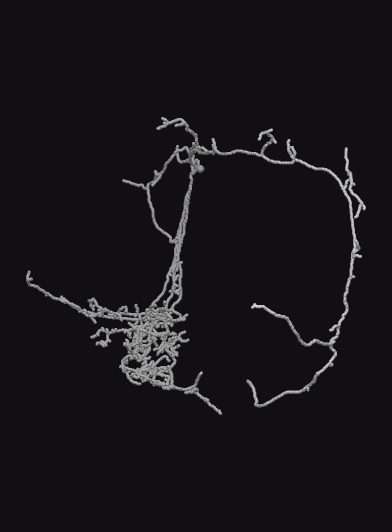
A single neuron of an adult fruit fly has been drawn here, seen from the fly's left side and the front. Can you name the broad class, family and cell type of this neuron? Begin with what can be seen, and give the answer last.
Dozens of branch ends can be seen. In this view it is about as wide as it is tall. This is a central-brain intrinsic neuron. Its family is hemilineage LHp2. The cell type is WED092.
